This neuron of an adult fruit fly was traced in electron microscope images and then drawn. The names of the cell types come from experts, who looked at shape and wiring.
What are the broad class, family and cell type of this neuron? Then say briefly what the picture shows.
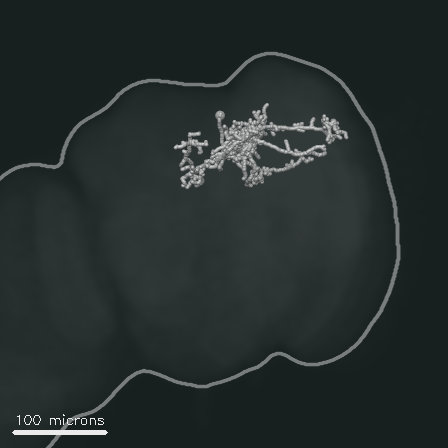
Its broad class is central-brain intrinsic neuron. Its family is hemilineage DM4_dorsal. Its cell type is SMP375. Its cell body lies at the top of the picture. From left to right in the picture it spans about 190 microns.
